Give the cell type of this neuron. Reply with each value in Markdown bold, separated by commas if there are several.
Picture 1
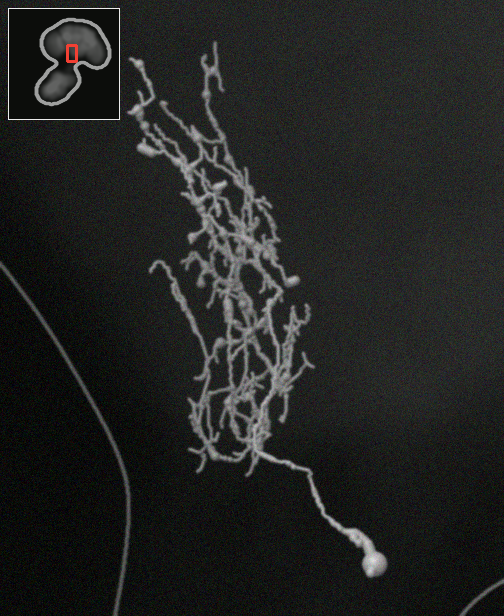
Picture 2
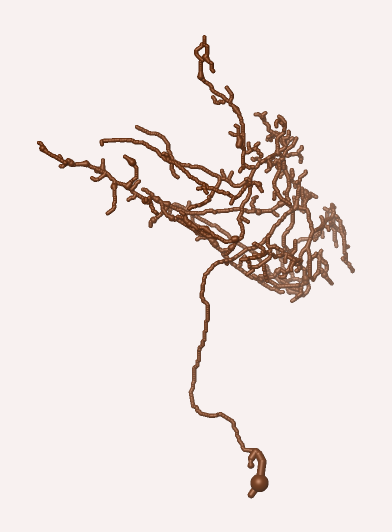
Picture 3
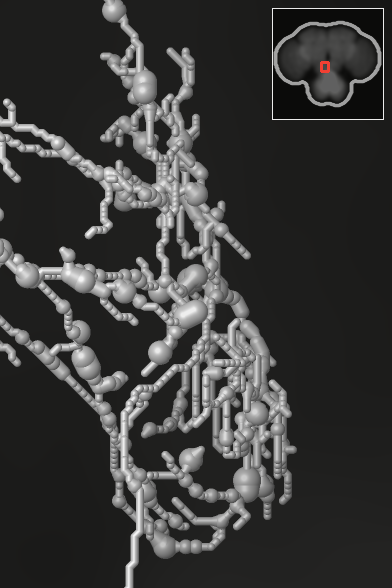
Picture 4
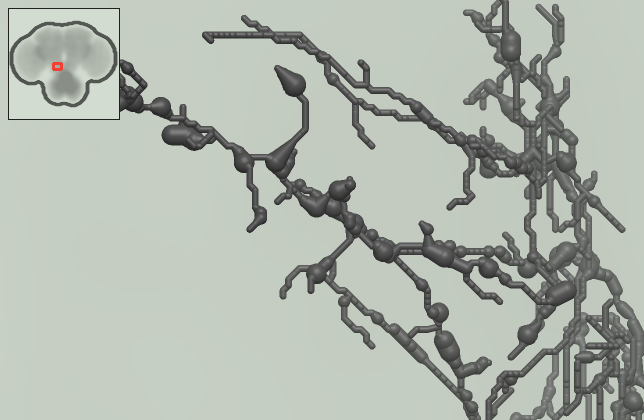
**GNG598**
